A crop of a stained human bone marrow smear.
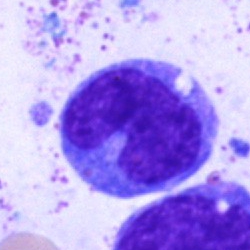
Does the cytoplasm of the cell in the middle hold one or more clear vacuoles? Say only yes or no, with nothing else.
Yes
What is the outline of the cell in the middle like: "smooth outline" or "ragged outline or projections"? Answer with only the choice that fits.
Smooth outline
